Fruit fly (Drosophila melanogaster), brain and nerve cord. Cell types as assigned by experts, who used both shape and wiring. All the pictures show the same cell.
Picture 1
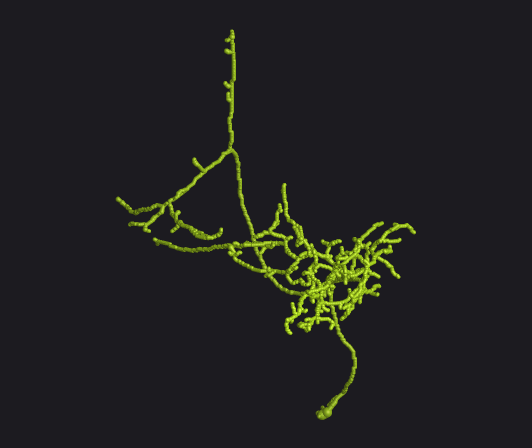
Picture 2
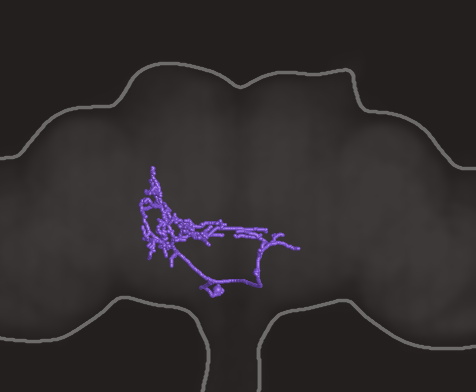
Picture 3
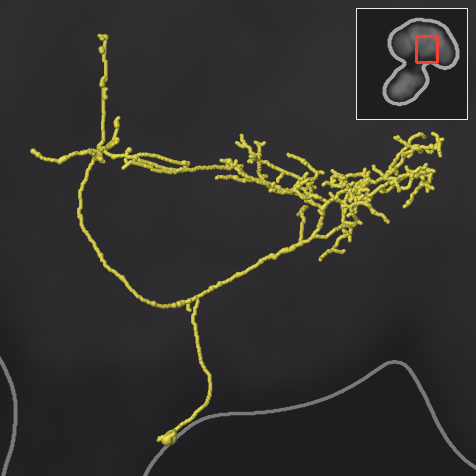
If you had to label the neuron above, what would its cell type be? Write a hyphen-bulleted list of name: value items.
- cell type: AMMC006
